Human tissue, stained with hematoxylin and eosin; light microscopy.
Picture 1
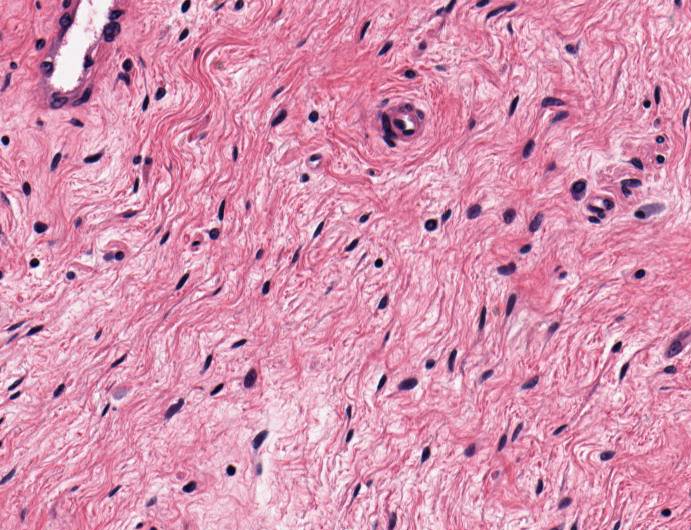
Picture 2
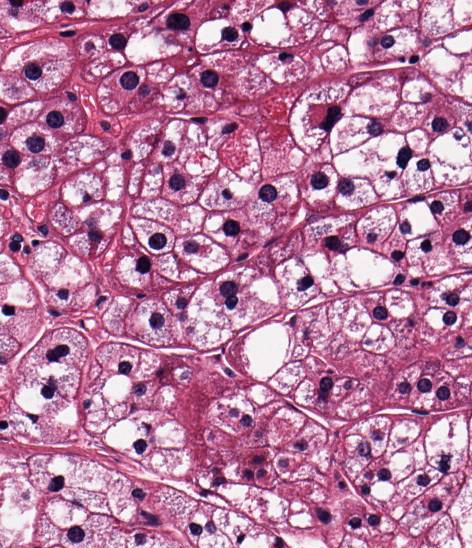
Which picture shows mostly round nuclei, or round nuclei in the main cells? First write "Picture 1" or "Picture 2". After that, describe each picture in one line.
Picture 2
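What picture 1 shows: The scattered cells are spindle cells with small, dark, elongated nuclei and scant cytoplasm.
What picture 2 shows: Most cells have a single round, dark-staining nucleus set near the middle of the cell.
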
